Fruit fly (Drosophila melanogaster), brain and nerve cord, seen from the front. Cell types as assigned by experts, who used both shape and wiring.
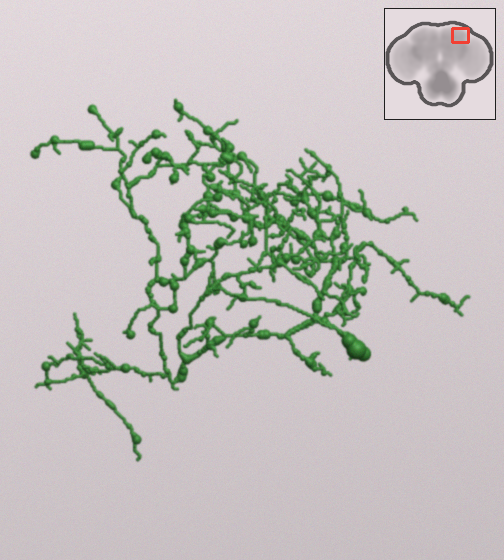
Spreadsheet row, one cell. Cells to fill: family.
hemilineage SLPad1_anterior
